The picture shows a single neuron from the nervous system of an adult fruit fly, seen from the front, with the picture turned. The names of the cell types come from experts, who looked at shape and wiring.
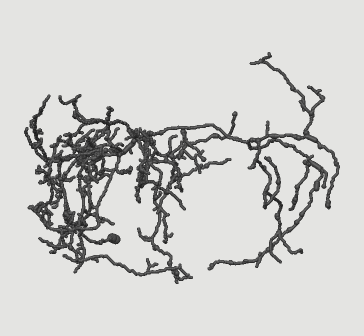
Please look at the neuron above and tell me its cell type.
IN04B075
